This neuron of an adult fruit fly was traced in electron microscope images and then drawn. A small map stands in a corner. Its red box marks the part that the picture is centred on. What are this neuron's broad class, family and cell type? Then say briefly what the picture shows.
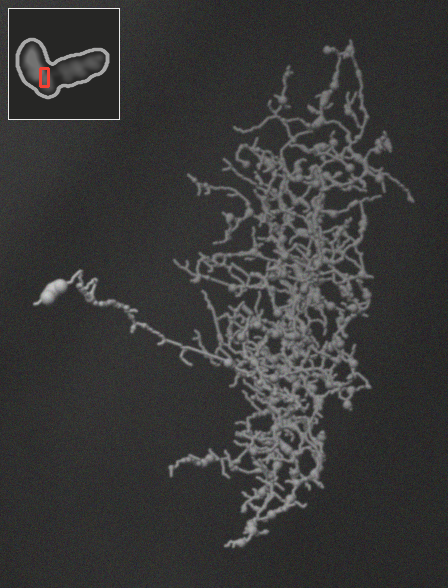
It is an optic-lobe intrinsic neuron. The family is Li. Its cell type is Li26. It is in the brain and does not reach the nerve cord. More than a hundred branch ends can be seen.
